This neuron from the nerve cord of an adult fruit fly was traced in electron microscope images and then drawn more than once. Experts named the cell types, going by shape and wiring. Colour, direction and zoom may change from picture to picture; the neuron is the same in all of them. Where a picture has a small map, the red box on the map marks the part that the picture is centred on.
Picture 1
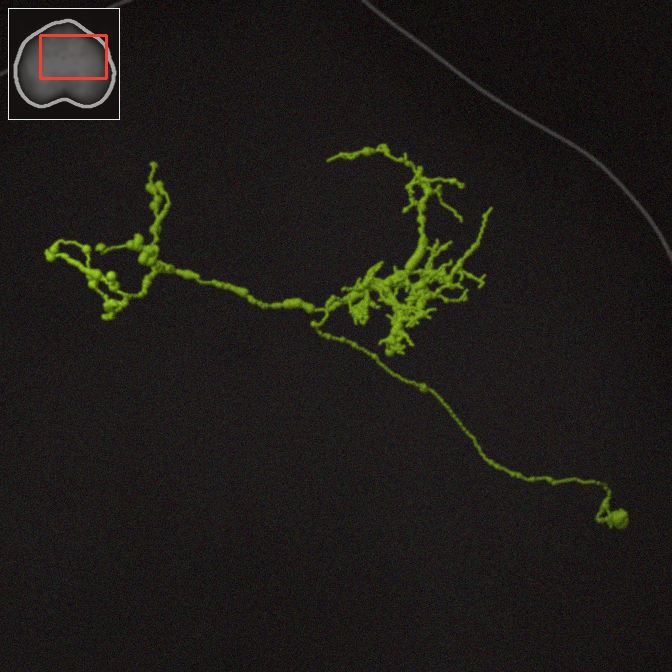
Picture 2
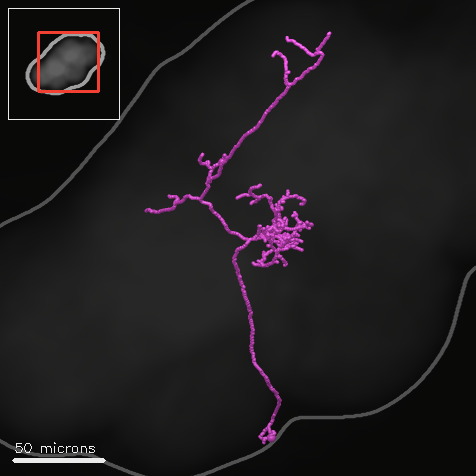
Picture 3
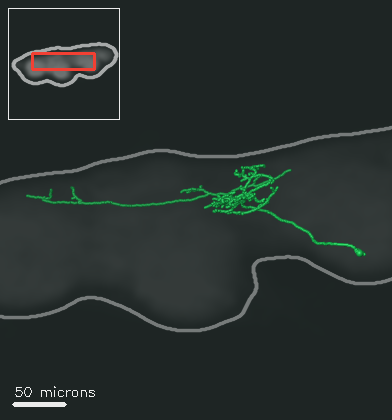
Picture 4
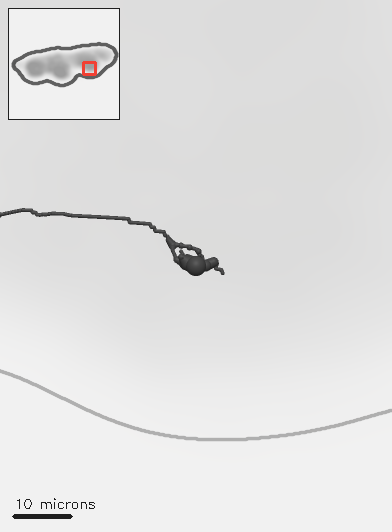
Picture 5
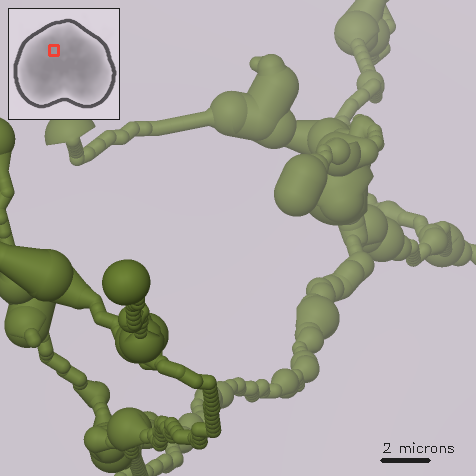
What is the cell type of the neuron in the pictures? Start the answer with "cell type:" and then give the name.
cell type: IN08B093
